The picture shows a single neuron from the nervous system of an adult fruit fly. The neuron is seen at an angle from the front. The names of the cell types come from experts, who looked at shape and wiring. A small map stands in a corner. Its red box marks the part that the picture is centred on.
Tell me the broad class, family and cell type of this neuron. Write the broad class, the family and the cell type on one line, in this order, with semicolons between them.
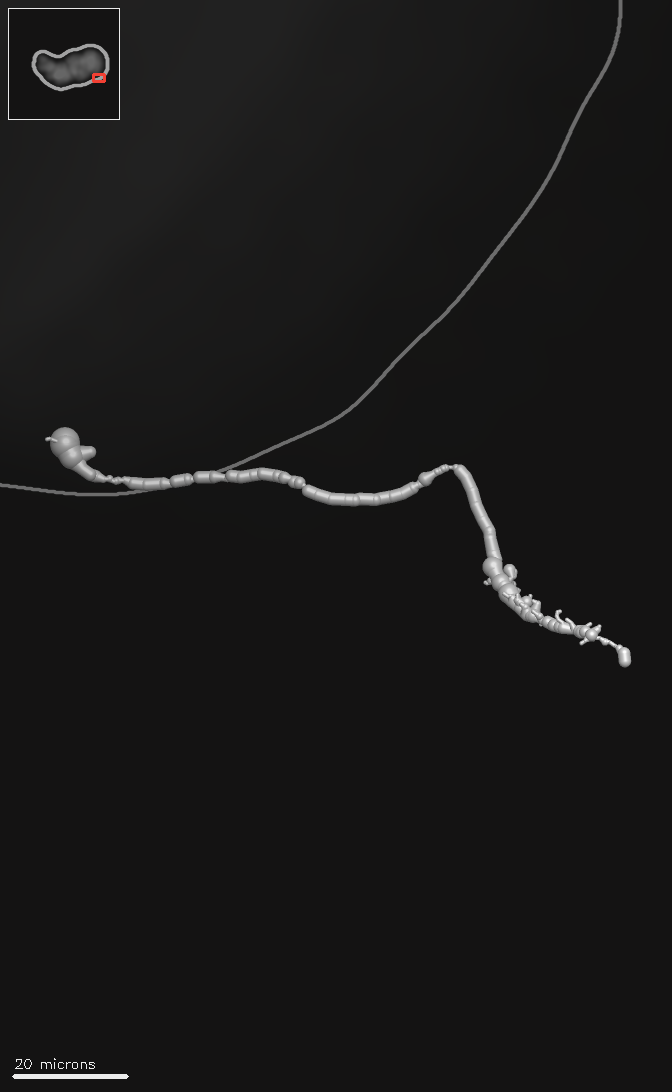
optic-lobe intrinsic neuron; L; L2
